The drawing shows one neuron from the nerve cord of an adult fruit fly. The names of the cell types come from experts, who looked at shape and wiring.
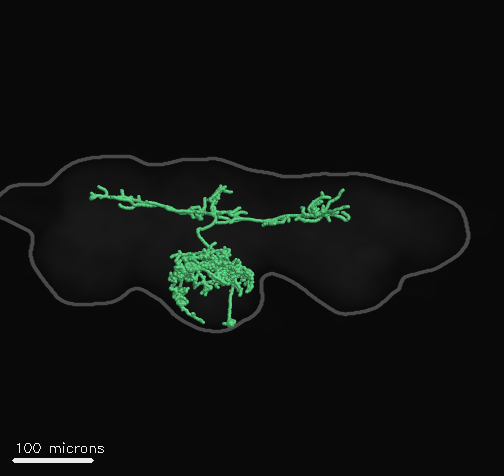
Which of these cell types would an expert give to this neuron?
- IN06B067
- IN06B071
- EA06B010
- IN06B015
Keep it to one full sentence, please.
This neuron has been assigned cell type IN06B015.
